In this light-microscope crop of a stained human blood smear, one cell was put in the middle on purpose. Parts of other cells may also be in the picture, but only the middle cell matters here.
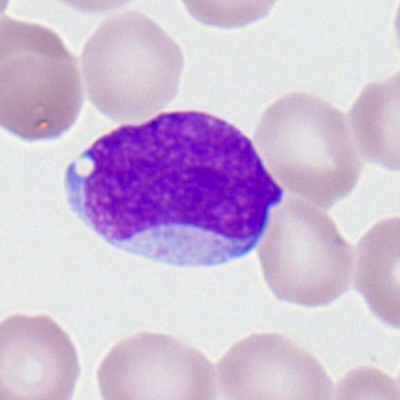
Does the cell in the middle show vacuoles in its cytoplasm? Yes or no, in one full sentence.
Yes, in the cytoplasm of the cell there is at least one clear vacuole.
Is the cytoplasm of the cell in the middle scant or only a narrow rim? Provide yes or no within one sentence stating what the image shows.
Yes, around the nucleus there is only a narrow rim of cytoplasm.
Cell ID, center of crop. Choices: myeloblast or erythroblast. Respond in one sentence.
The cell the crop is centered on is a myeloblast.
